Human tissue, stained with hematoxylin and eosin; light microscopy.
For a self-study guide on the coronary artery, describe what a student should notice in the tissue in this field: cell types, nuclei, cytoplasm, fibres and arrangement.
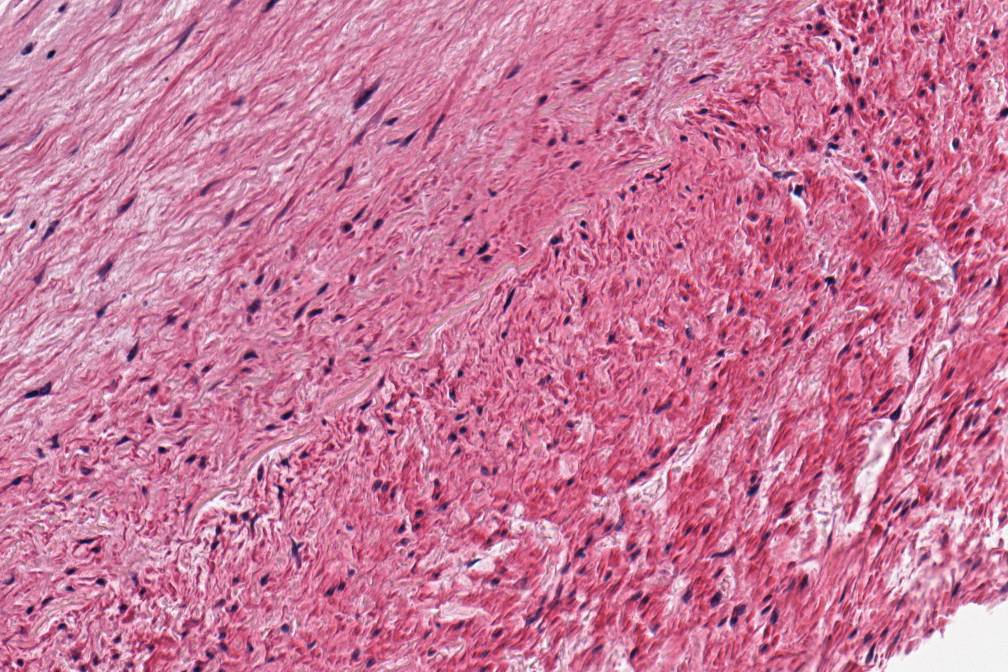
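A thin wavy line crosses the field diagonally from lower left toward upper right, dividing it into two zones. Throughout, the nuclei are small and dark, elongated or oval in shape. The field contains neither epithelium nor glands, and no fat cells.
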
